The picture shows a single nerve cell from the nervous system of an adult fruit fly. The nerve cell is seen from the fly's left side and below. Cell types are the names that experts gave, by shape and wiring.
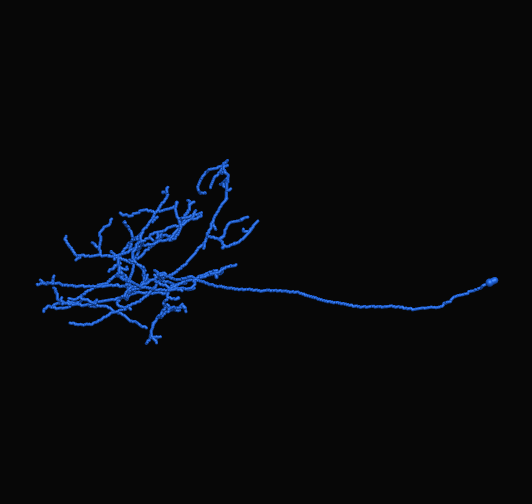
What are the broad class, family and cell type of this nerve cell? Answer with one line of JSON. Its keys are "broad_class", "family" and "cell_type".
{"broad_class": "nerve-cord intrinsic neuron", "family": "hemilineage 05B", "cell_type": "IN05B090"}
